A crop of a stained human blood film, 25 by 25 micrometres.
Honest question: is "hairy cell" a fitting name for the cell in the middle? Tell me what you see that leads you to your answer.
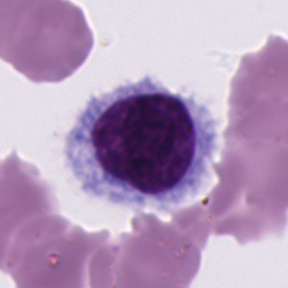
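Yes, hairy cell is a fair name for this cell. Follow the border round: it is ragged and fuzzy, with fine irregular projections on every side. A rim of pale blue cytoplasm surrounds the nucleus all the way round, and it holds no pink or red granules.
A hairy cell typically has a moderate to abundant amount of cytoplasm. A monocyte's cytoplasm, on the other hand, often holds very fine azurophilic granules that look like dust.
None show in this cytoplasm, which counts against monocyte. Now the nucleus: its chromatin stains dark purple and looks dense, and no nucleoli can be seen.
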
